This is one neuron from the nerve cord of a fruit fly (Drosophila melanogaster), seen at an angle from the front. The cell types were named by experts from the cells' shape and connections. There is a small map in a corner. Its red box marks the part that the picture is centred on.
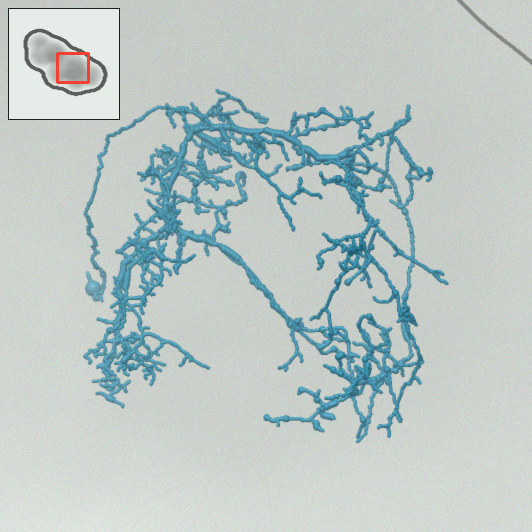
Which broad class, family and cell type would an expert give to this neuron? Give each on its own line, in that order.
nerve-cord intrinsic neuron
hemilineage 03A
IN03A019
